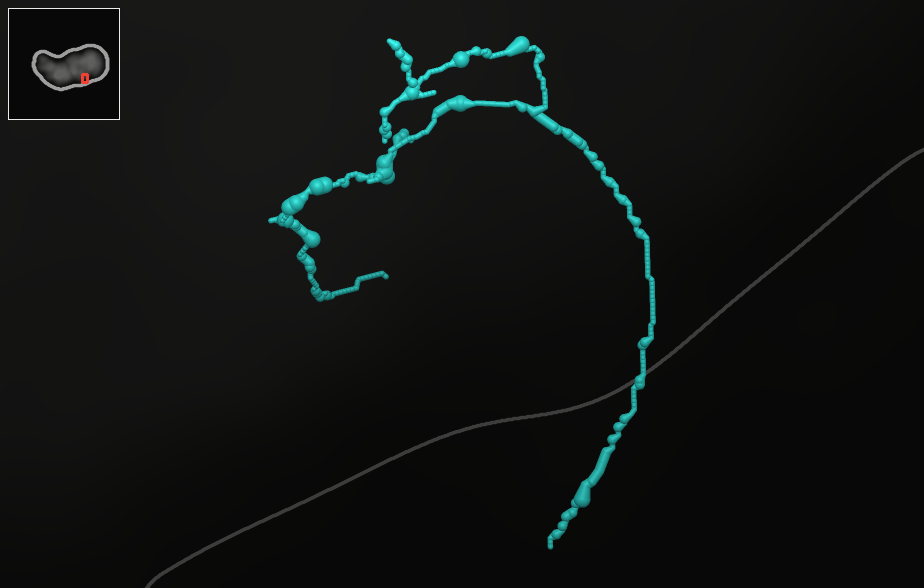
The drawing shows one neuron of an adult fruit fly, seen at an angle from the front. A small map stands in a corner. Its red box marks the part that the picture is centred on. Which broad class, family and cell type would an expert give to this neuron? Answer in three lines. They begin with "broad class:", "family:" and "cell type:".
broad class: sensory neuron entering the brain
family: class mechanosensory
cell type: BM_MaPa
